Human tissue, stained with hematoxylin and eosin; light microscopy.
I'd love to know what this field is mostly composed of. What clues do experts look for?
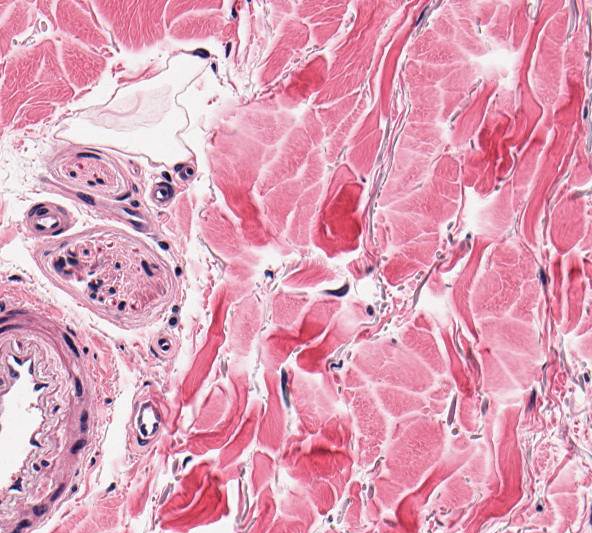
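Answer: dermis. First, eosinophilic muscle fibres fill the centre and right of the field, cut in mixed planes, polygonal cross-sections lying beside elongated oblique profiles. Next, these fibres have few nuclei, flattened and at the fibre edges, and scattered single fibres stain a deeper red than their neighbours. Last, vessels and nerve bundles gather at the left edge.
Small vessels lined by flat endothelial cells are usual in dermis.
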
